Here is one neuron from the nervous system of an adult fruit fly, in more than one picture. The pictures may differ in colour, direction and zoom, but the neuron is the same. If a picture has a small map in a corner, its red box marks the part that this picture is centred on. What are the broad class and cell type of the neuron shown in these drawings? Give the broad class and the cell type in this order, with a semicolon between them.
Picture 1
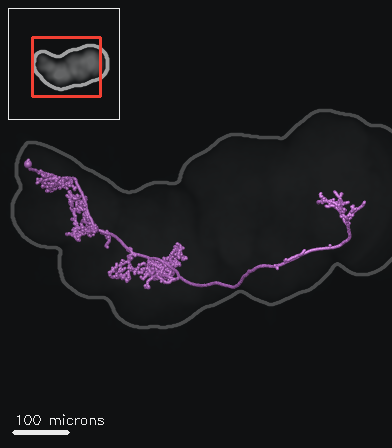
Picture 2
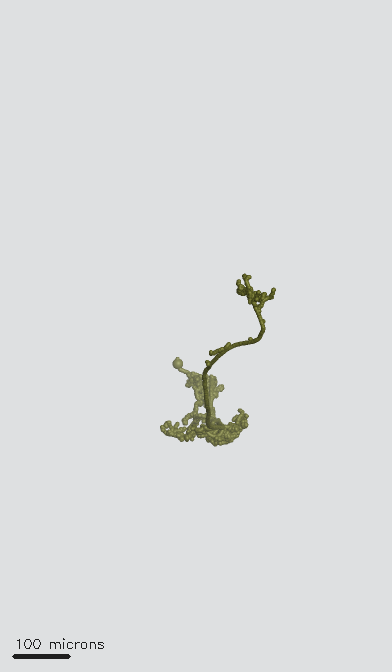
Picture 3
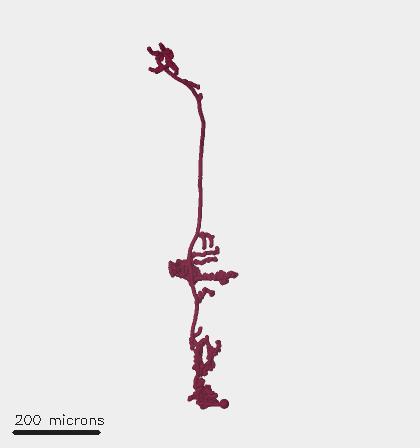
ascending neuron; ANXXX027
